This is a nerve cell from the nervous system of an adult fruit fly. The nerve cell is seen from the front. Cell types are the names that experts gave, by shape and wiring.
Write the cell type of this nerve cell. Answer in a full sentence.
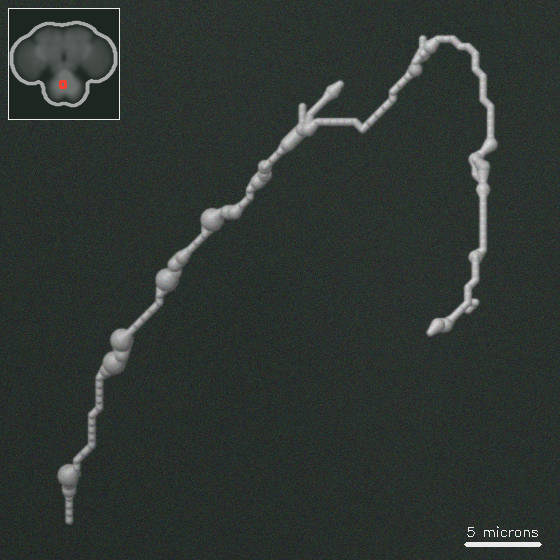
The cell type is SNta32.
